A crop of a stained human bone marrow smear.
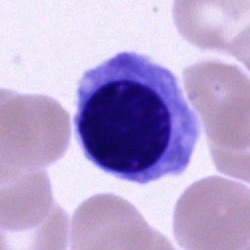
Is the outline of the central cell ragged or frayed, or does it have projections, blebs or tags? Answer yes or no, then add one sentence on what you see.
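Yes. The cell outline is irregular, with several shallow angular bulges rather than a smooth circle.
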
